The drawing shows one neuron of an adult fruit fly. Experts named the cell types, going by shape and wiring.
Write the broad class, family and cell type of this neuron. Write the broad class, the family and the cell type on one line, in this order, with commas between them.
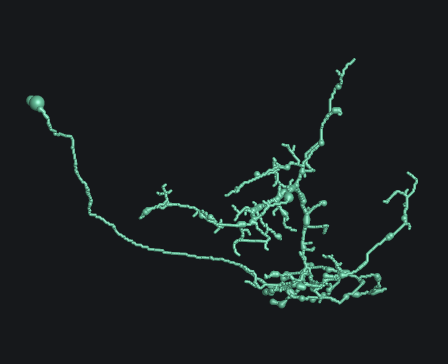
nerve-cord intrinsic neuron, hemilineage 09A, IN09A061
